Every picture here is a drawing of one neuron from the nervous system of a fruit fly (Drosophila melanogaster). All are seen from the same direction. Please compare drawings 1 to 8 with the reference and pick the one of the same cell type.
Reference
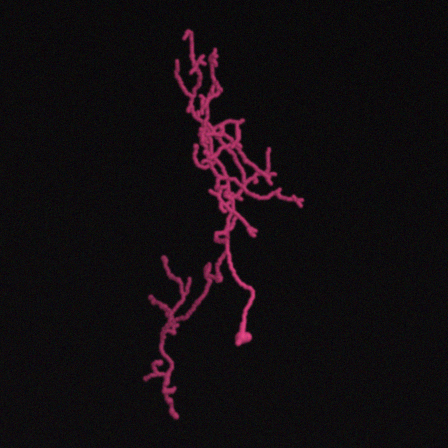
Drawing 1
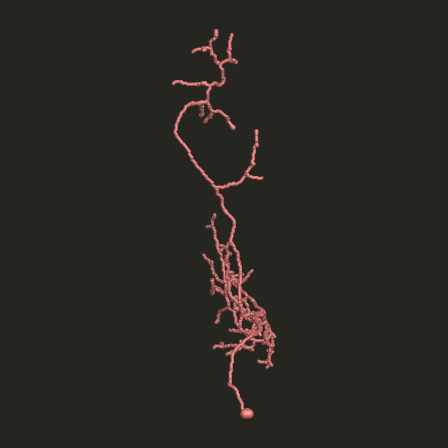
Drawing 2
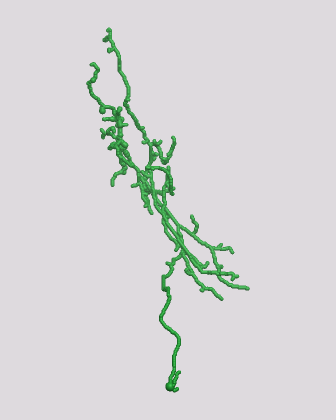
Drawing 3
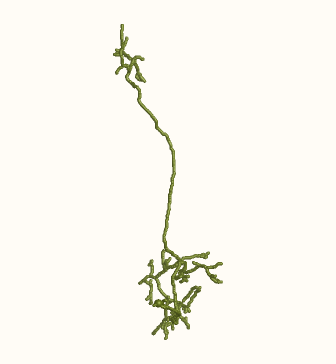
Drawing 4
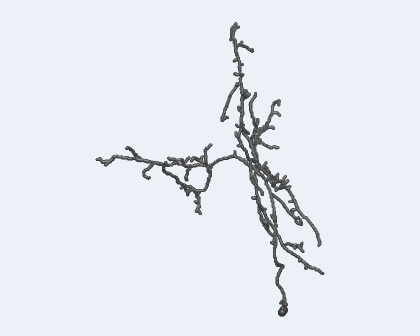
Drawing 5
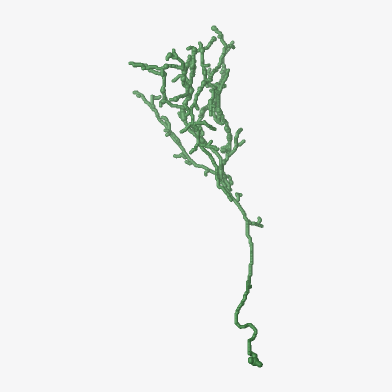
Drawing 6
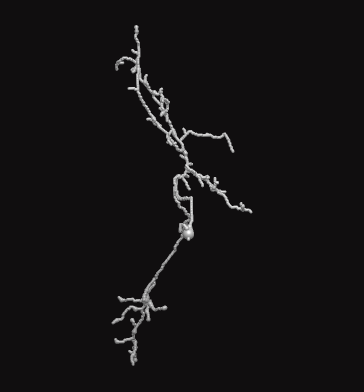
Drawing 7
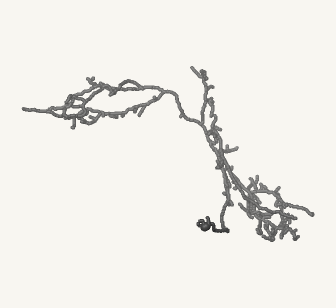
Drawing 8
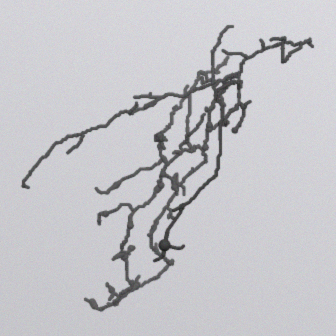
Drawing 3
